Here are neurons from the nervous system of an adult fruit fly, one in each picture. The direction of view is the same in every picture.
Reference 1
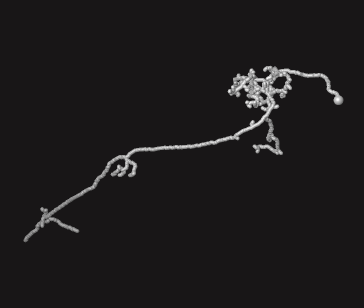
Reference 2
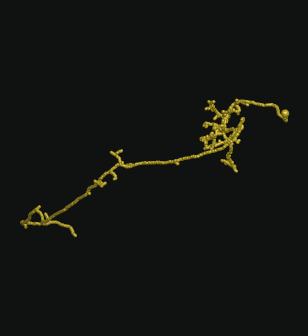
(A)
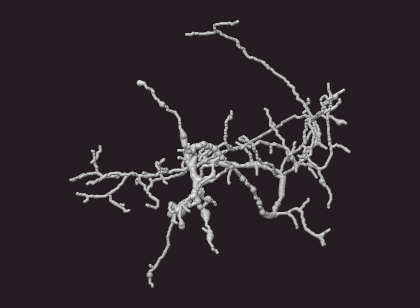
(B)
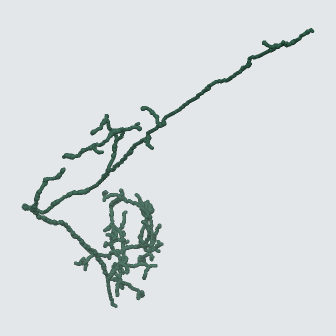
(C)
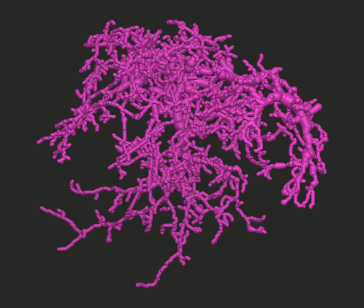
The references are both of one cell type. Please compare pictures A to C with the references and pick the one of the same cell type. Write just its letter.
B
